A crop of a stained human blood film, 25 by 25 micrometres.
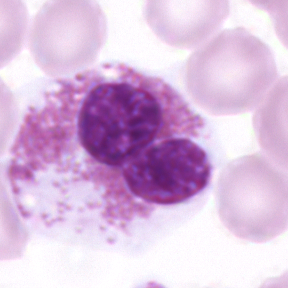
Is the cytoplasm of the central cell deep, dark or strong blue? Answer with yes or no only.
No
